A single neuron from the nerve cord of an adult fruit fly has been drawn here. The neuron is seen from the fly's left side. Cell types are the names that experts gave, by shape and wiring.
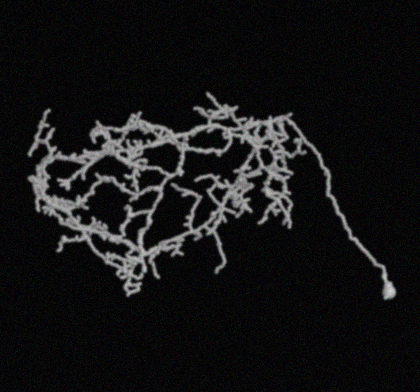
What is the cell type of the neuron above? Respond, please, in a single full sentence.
The neuron here is of the cell type IN03A030.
